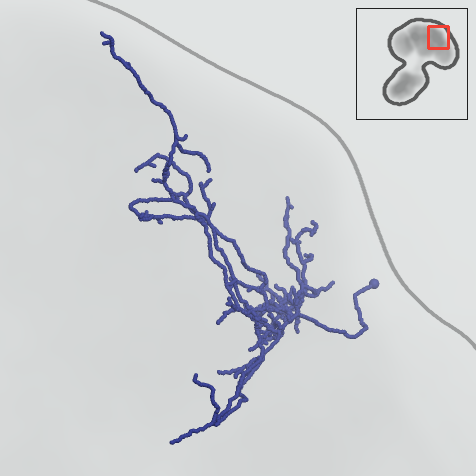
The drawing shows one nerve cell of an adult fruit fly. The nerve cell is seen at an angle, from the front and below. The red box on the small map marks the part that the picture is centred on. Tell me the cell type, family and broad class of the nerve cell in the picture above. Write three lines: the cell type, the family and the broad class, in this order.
AVLP743m
hemilineage VLPl4_dorsal
central-brain intrinsic neuron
